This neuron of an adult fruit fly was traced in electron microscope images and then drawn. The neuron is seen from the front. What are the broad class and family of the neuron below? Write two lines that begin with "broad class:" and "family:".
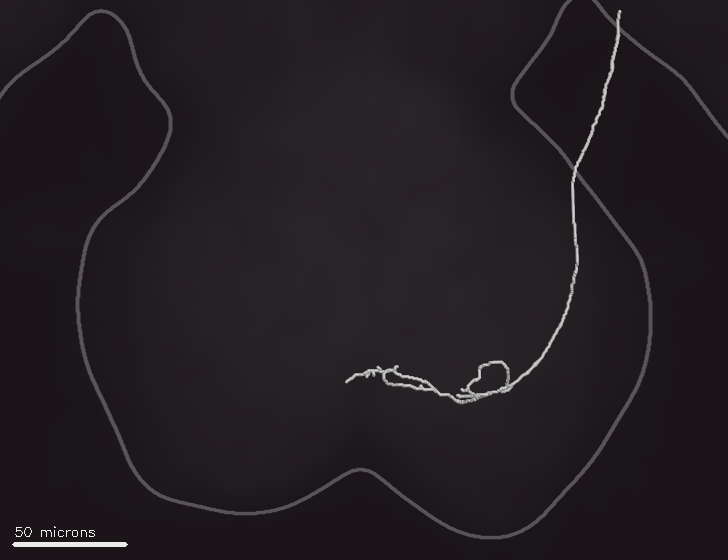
broad class: sensory neuron entering the nerve cord
family: class mechanosensory tactile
